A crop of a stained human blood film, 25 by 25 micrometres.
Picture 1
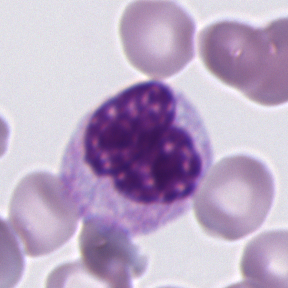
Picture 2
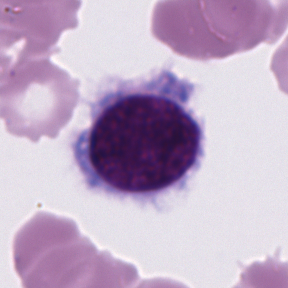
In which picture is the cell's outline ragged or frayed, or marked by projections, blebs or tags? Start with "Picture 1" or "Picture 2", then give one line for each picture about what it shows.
Picture 2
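Picture 1: The cell outline is round and smooth.
Picture 2: Fine, ragged hair-like projections fringe the cell outline all round.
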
